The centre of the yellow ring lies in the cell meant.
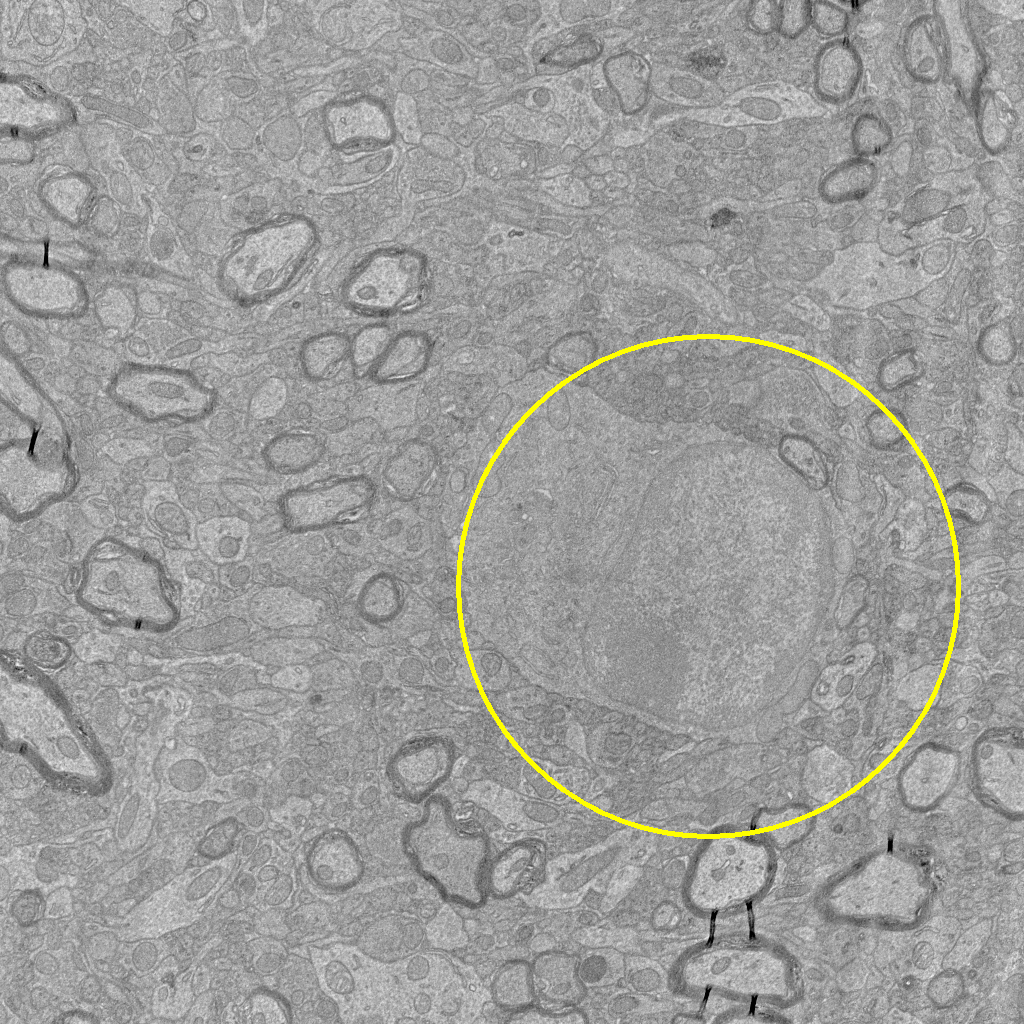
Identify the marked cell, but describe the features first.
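Here the nucleus is round in outline and appears whole. The cytoplasm is widest on the left side of the nucleus and thin on the right; it is pale and holds few clearly visible organelles. Against the upper right edge of the cell body lies a small myelinated axon. The cell is an oligodendrocyte.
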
